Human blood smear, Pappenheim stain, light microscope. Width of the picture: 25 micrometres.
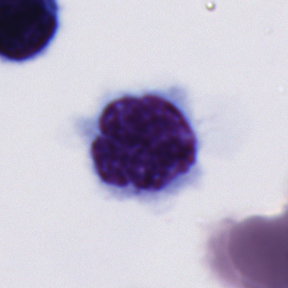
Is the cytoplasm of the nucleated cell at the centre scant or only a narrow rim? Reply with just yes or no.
Yes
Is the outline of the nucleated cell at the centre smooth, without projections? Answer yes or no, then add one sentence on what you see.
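No. Fine hair-like projections extend from the pale cytoplasm around the cell's edge.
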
